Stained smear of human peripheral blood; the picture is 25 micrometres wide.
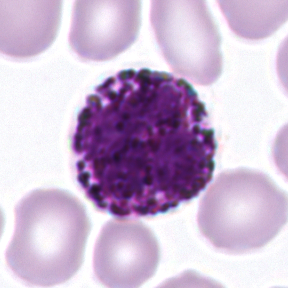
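Basophil: the nucleated cell at the centre of this stained peripheral blood smear, about 13 micrometres across. First, the granules: coarse, dark purple-black and packed throughout the cell. Next, the nucleus: covered by the granules, so its shape cannot be made out. Then the cytoplasm: pale lilac, showing only in small patches between granules near the edge. Last, the outline: bumpy where granules bulge at the margin.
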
